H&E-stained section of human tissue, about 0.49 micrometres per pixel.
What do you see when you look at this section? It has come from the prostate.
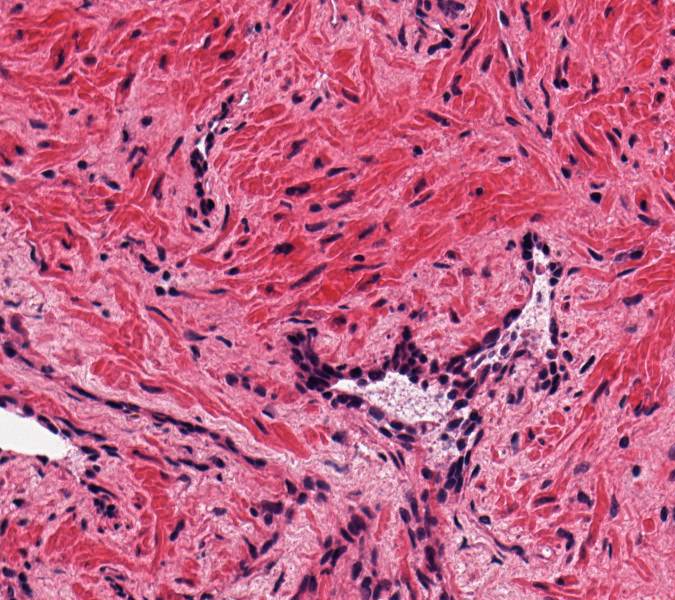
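Throughout the field: bundles of pink spindle cells running in many intersecting directions. Just right of and below centre: a small, thin-walled vessel with an irregular, branching lumen, ringed by crowded dark nuclei. Its lumen contains loose, pale pink granular material, not packed red blood cells. Between bundles: paler, looser pink areas, most extensive at lower left.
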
